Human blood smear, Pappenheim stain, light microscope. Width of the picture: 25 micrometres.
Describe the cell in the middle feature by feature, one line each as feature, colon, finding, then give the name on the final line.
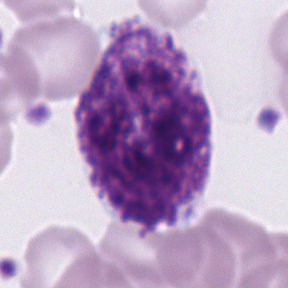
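Granules: coarse, dark purple, filling the whole cell
Nucleus: outline hidden beneath the granules
Margin: bumpy, studded with granules
Granule-free cytoplasm: almost none seen
Size: about 19 by 12 micrometres
Name: basophil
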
